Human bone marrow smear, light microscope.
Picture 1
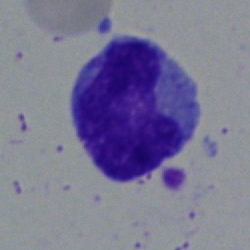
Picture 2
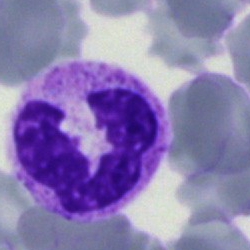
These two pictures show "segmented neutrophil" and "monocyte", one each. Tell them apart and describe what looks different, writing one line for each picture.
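Picture 1 is a monocyte. No distinct granules are visible in the cytoplasm.
Picture 2 is a segmented neutrophil. Fine purple granules are scattered through the cytoplasm.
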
